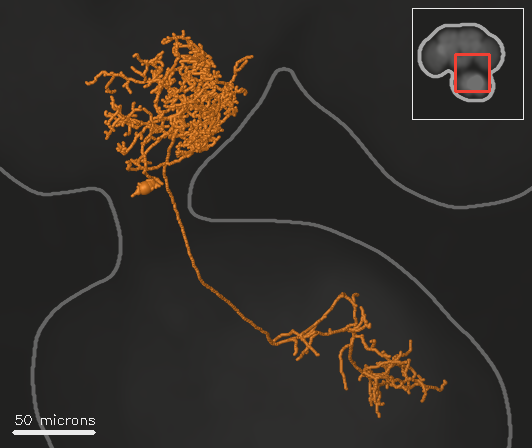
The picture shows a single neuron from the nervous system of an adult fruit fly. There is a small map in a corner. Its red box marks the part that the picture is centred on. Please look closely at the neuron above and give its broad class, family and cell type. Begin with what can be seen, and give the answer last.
The cell body can be seen on the left of the picture. By the scale bar it is about 250 microns tall in this view. The picture shows dozens of branch ends. It is a descending neuron. The family is DNg. It is of cell type DNg38.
